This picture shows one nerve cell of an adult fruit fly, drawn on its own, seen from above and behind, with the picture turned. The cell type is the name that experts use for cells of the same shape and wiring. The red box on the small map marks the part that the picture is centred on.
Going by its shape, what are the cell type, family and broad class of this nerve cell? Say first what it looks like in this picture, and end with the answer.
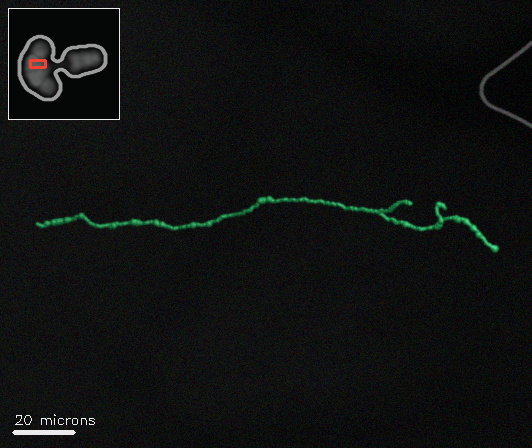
It is in the brain and does not reach the nerve cord. From left to right in the picture it spans about 150 microns. There are a dozen or fewer branch ends. Its cell type is JO-DP. Its family is called class mechanosensory. It is a sensory neuron entering the brain.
